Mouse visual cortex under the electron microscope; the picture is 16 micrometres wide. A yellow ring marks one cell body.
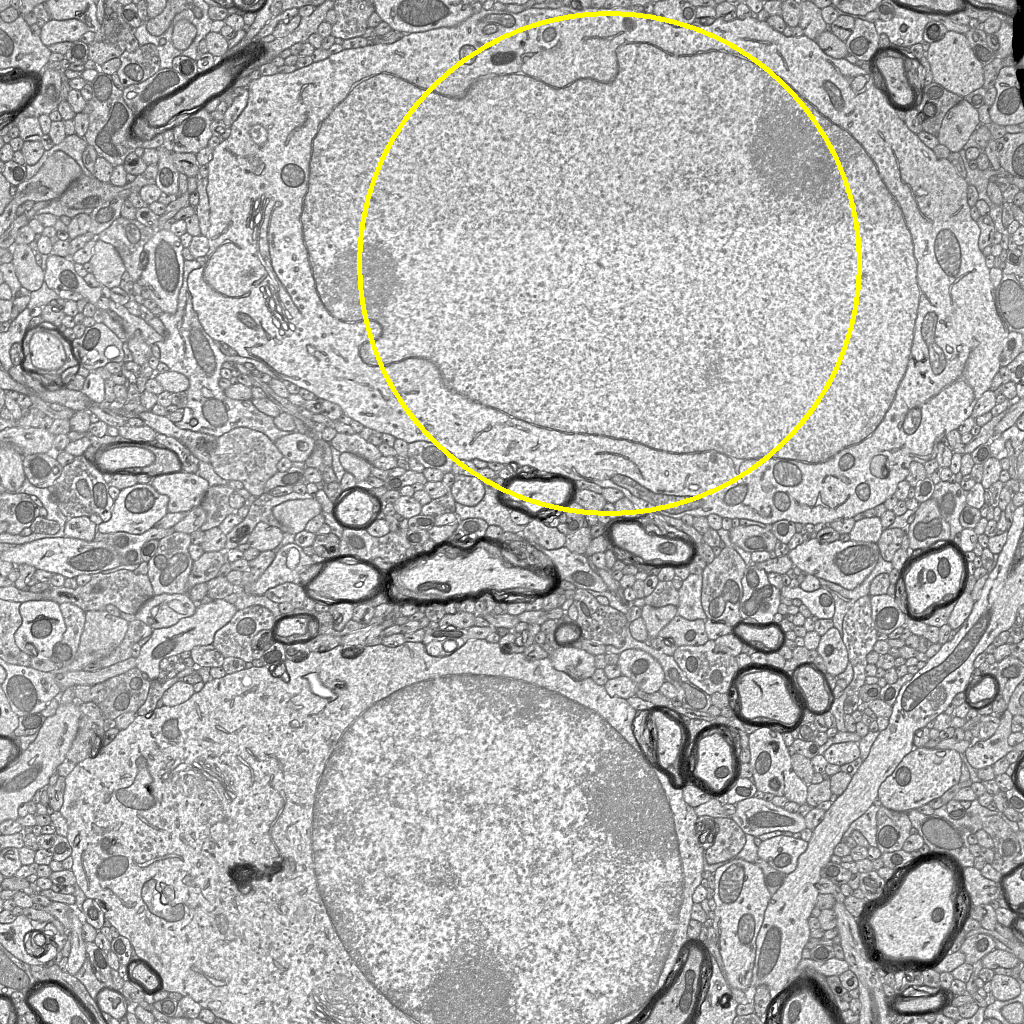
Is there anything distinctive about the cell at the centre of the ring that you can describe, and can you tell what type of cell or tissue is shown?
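Whole in view, the nucleus is a broad oval running roughly left to right. Chromatin is mostly pale, finely dispersed, with a few small darker patches; two abut the envelope, upper right and left. Left of it, a stack of parallel curved membranes. A myelinated axon, dark-sheathed, meets the body's lower edge. The cell is an excitatory neuron.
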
